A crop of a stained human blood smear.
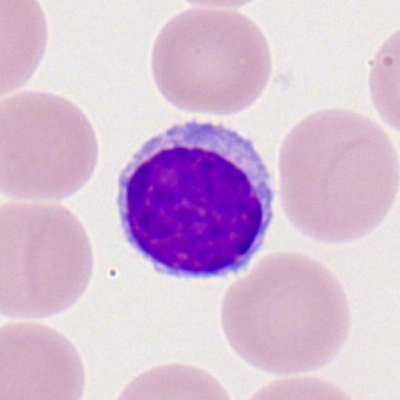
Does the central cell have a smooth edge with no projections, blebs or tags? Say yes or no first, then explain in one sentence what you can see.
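No. The cell edge is finely ruffled with tiny projections.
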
